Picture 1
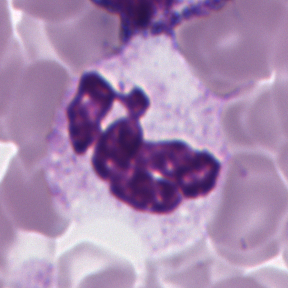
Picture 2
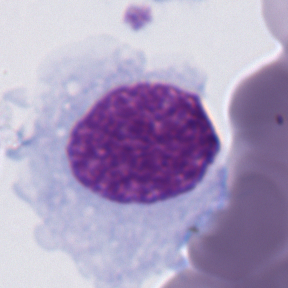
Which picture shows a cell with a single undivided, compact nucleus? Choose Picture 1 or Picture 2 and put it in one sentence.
It is the cell in picture 2 whose nucleus is one compact round, oval or kidney-shaped mass.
